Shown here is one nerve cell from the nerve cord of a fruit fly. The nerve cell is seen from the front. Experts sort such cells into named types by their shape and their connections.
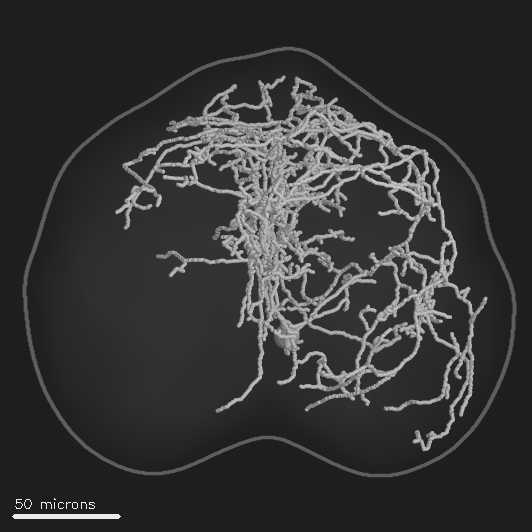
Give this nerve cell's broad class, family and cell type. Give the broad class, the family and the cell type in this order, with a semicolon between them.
nerve-cord intrinsic neuron; hemilineage 27X; IN27X003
